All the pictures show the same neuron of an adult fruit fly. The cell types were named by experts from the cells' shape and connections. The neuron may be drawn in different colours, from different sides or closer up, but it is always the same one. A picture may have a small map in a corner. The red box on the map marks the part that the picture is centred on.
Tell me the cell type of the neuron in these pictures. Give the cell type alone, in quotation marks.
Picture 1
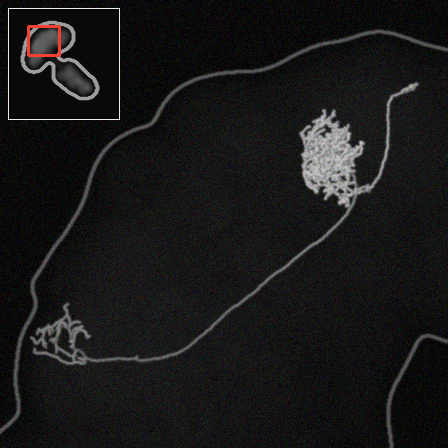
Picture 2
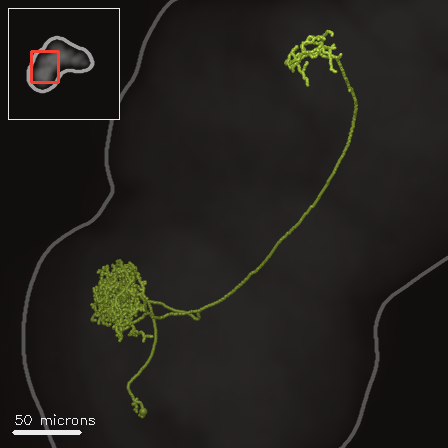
"AVLP261_b"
